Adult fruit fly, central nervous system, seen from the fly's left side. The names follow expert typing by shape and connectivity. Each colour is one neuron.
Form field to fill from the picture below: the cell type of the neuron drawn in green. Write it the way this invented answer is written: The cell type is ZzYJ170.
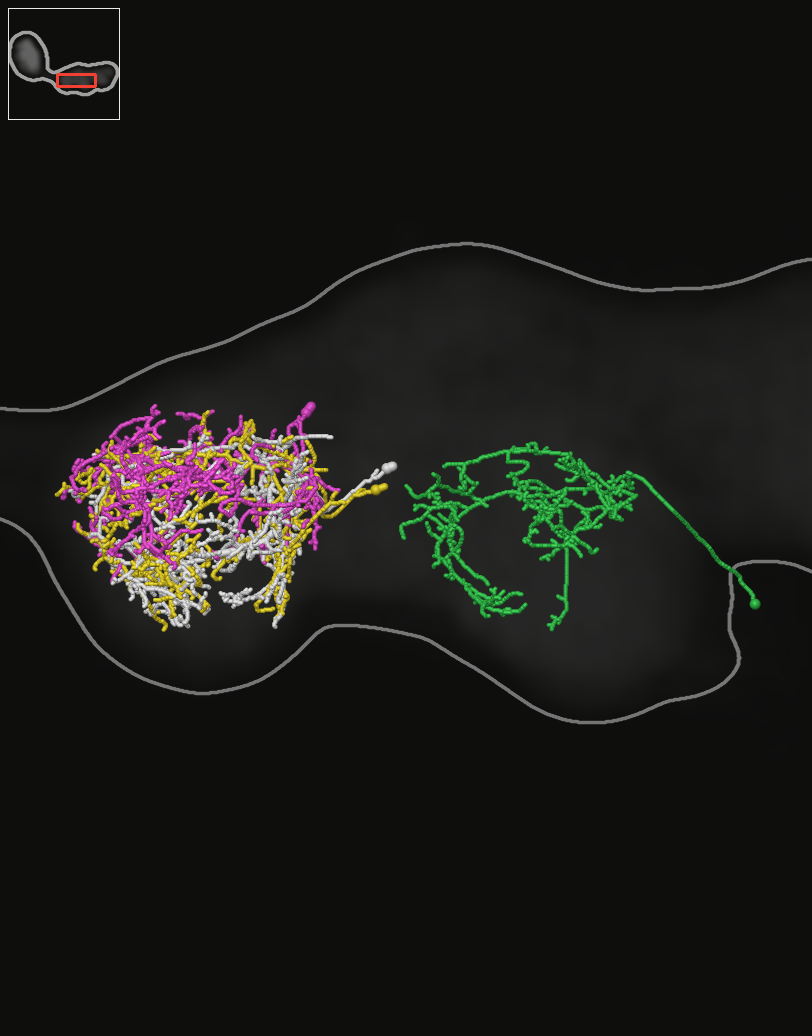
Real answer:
The cell type is IN03A057.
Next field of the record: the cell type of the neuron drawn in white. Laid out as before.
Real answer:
The cell type is IN03A020.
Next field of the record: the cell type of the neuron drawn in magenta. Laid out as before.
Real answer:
The cell type is IN03A022.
